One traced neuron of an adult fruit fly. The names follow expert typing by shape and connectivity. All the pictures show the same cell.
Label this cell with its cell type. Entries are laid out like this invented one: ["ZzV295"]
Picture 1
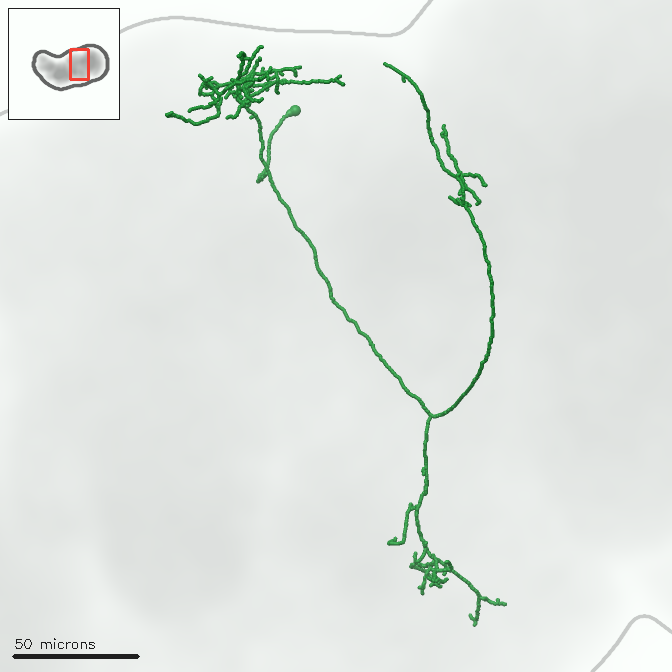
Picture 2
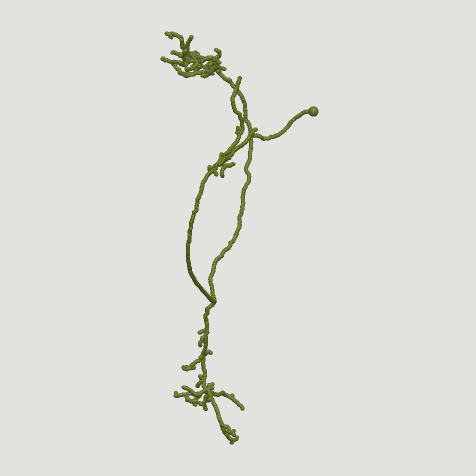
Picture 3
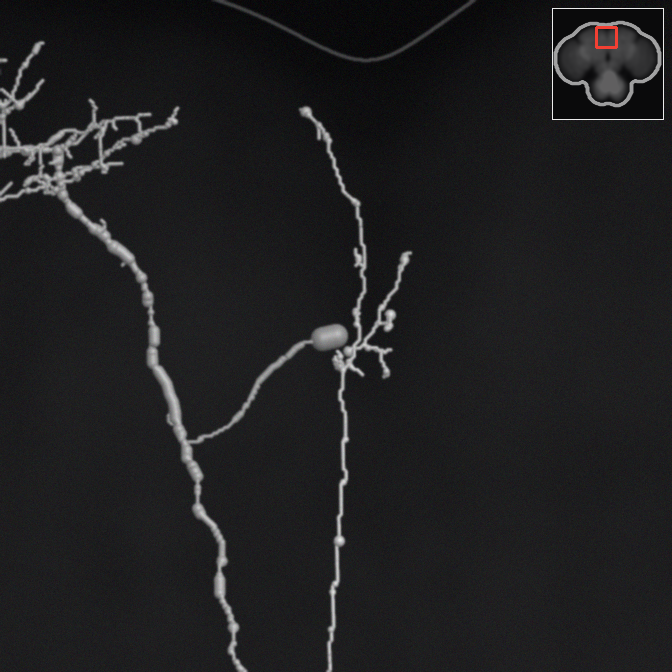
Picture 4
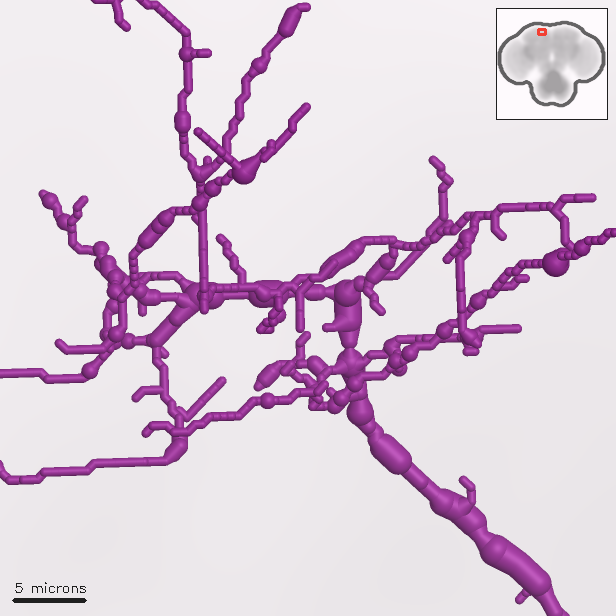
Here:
["SMP307"]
